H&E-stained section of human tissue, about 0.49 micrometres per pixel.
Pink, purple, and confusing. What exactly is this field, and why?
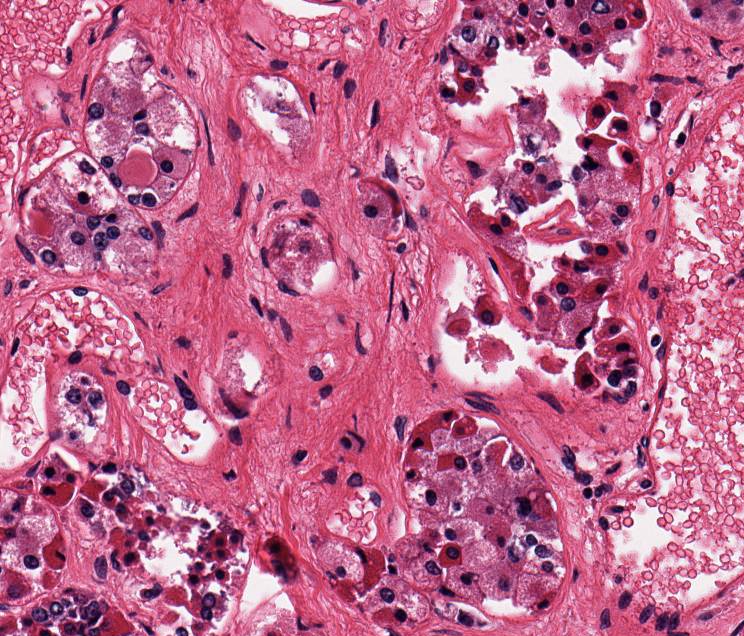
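Main structure: pars distalis of the pituitary. Cells in rounded nests, bands of fibrous stroma between. Most nest cells large, polygonal, with abundant finely granular pink-purple cytoplasm; scattered cells with dense deep red cytoplasm stand out from paler neighbours.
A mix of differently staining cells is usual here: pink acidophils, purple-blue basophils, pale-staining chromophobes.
No epithelium-lined gland lumens in the nests.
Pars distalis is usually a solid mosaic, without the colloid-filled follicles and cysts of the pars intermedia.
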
